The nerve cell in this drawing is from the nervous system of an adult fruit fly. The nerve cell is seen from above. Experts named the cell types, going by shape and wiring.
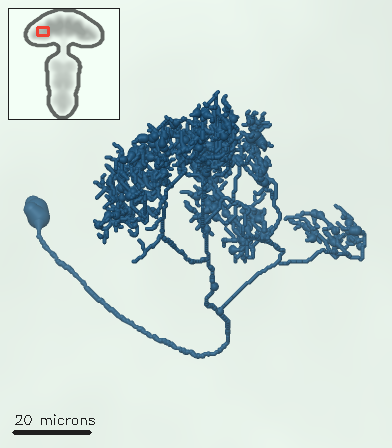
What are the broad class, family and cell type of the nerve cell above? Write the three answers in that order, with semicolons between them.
optic-lobe intrinsic neuron; Pm; Pm3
